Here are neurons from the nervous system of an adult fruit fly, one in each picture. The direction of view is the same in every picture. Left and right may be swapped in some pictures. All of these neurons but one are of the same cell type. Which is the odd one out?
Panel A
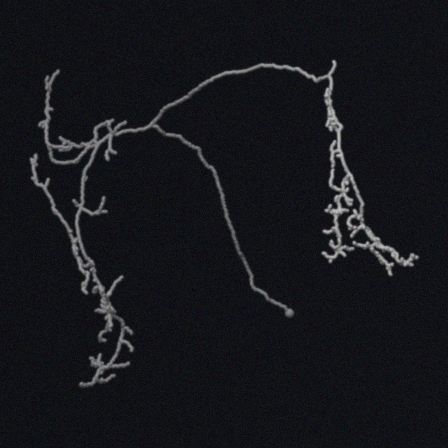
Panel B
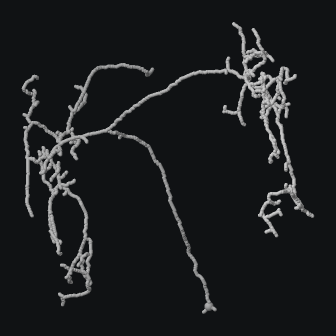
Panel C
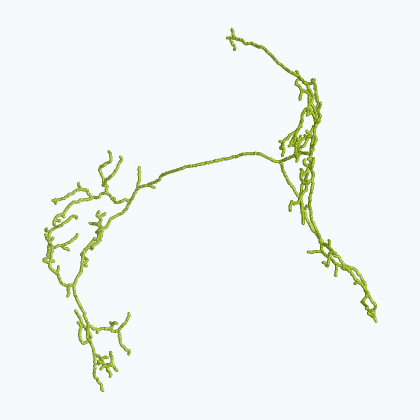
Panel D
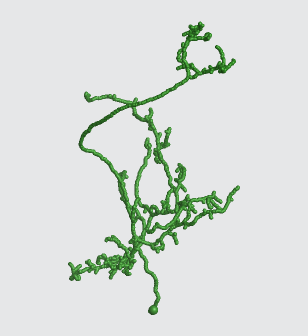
D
